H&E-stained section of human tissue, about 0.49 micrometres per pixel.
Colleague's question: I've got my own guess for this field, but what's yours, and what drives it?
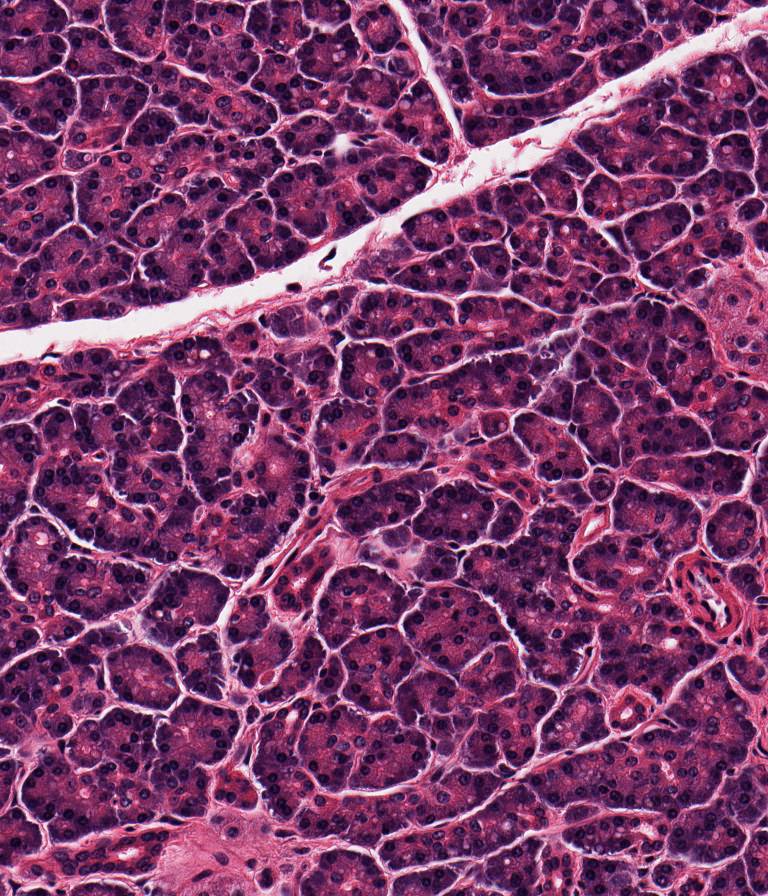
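It's exocrine pancreas. Small rounded acini, closely packed and grouped into lobules, fill the whole field, with round dark nuclei toward each acinus's basal edge.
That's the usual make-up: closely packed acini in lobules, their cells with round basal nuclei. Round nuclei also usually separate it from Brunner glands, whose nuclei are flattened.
No fat cells; lumens tiny, mostly not visible.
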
